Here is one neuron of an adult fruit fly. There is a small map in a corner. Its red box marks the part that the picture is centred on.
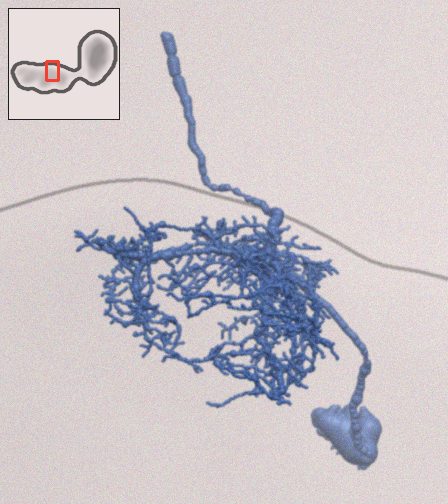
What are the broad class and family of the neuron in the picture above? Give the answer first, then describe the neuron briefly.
This is a motor neuron of the nerve cord. Its family is hemilineage 03B. The cell body can be seen at the lower right of the picture. The picture shows more than a hundred branch ends.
